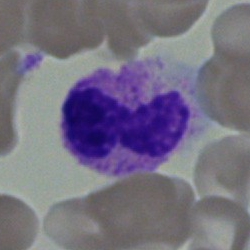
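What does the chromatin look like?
It is dark purple and densely clumped.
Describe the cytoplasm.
It is pale lilac-pink, with fine purplish granules scattered through it and no vacuoles.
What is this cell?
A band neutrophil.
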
